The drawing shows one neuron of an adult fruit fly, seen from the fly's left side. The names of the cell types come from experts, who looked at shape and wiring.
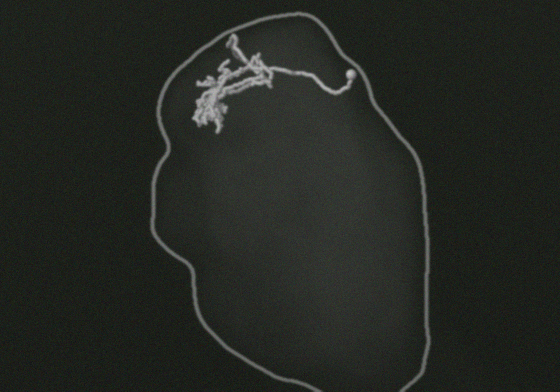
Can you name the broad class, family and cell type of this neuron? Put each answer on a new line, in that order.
central-brain intrinsic neuron
hemilineage DL1_dorsal
MBON15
